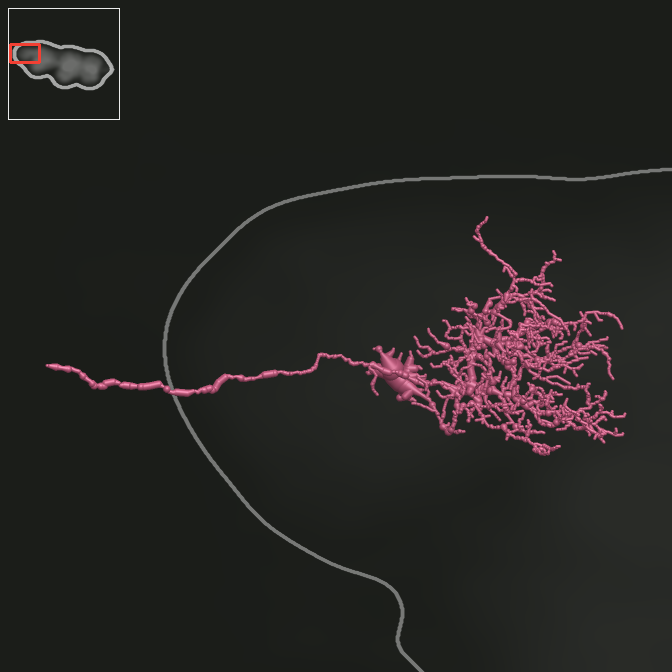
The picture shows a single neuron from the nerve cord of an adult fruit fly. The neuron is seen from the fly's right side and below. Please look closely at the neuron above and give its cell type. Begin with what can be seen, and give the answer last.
As drawn here it is wider than it is tall. This is a motor neuron of the nerve cord. Its cell type is MNad11.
